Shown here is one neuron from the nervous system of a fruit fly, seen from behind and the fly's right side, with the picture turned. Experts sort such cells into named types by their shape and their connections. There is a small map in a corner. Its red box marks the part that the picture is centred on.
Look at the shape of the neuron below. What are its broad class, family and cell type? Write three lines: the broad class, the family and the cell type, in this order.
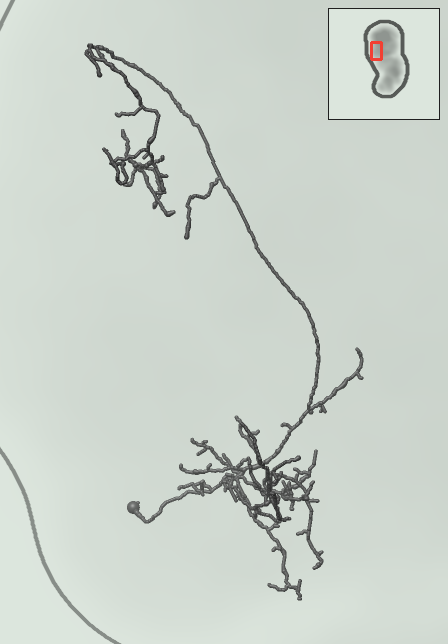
central-brain intrinsic neuron
hemilineage LHl2_dorsal
LHAD1c2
